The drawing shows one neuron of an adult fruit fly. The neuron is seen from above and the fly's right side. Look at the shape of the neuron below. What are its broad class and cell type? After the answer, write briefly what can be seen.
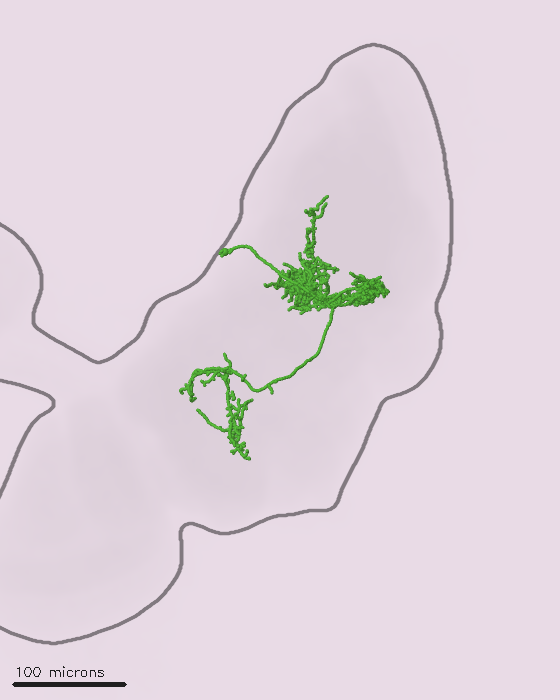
It is a central-brain intrinsic neuron. Its cell type is LAL156_a. From top to bottom in the picture it spans about 250 microns. In this view it is taller than it is wide.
